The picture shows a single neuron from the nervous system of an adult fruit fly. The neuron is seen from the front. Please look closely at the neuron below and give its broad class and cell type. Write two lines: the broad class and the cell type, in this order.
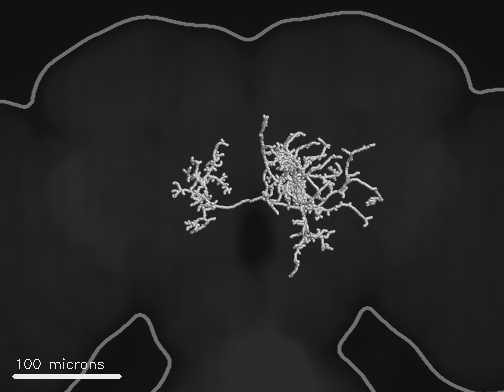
central-brain intrinsic neuron
PS172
